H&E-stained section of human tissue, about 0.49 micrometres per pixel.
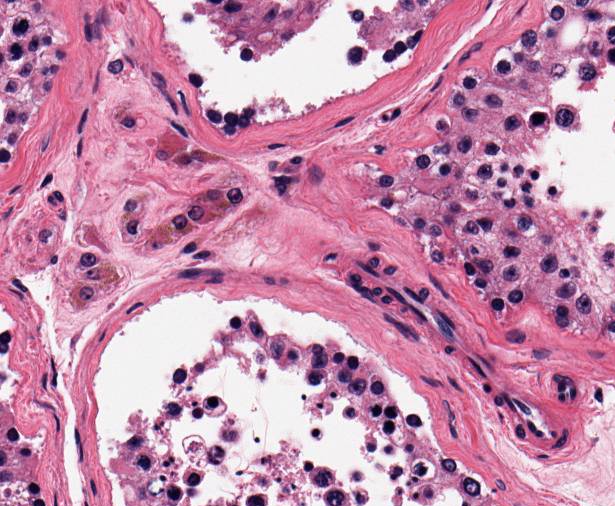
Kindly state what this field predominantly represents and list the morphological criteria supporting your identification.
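Answer: seminiferous tubule. Layout: several rounded tubules in cross-section, separated by bands of pink interstitial tissue, one filling the lower centre. Contents: many rounded cells with round, dark nuclei, several loose in the lumen.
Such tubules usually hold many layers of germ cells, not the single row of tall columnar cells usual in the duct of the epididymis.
Interstitium: at centre-left, a cluster of polygonal Leydig cells with abundant eosinophilic cytoplasm and round central nuclei, several holding golden-brown granular pigment.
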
